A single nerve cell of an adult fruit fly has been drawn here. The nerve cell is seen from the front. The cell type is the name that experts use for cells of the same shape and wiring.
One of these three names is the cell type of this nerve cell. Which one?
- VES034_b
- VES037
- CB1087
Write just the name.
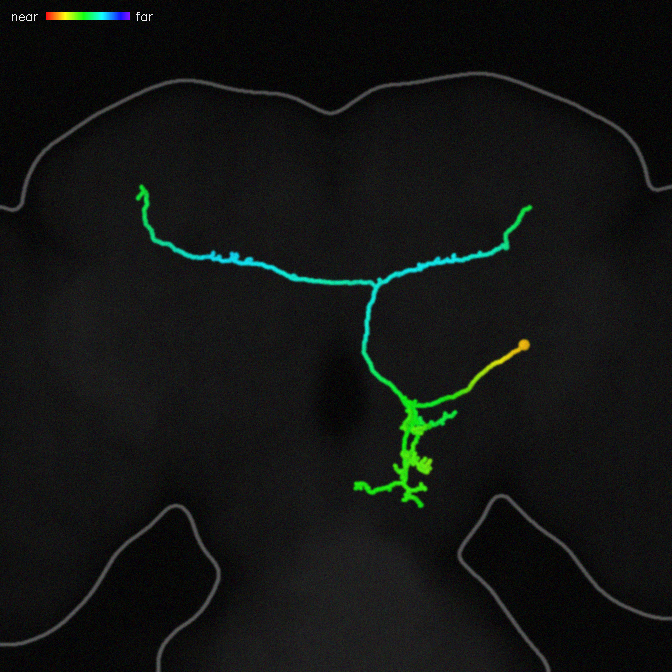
VES037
